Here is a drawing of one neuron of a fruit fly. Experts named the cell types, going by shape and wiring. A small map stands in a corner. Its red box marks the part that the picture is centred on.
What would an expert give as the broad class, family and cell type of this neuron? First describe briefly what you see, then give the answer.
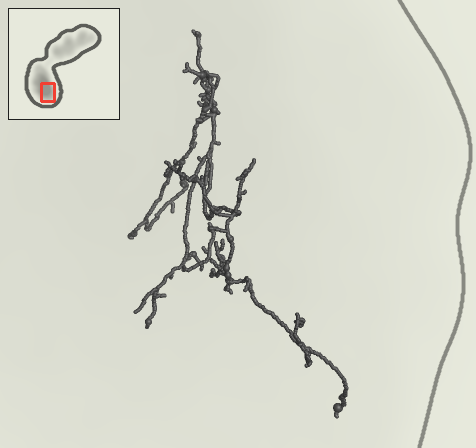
The cell body is at the lower right of the picture. As drawn here it is taller than it is wide. Its broad class is central-brain intrinsic neuron. Its family is hemilineage CLp1. The cell type is CL172.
